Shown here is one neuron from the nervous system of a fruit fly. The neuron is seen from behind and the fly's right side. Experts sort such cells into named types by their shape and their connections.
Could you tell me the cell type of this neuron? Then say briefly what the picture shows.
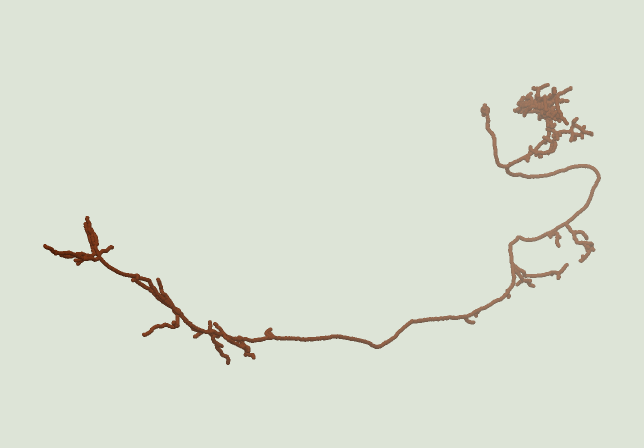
The cell type is DNp44. This is a descending neuron. Dozens of branch ends can be seen. In this view it is wider than it is tall.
